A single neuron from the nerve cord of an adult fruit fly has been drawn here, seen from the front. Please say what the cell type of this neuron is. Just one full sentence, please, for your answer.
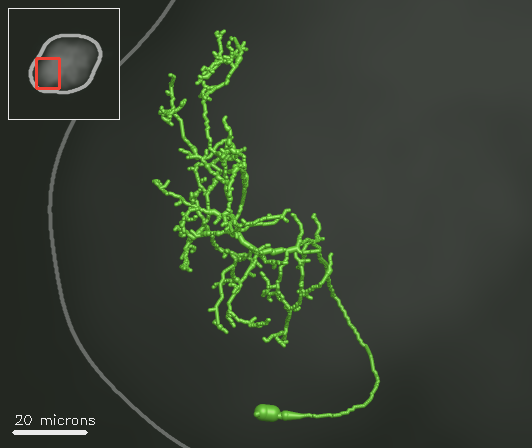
This particular neuron has the cell type IN20A.22A043.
